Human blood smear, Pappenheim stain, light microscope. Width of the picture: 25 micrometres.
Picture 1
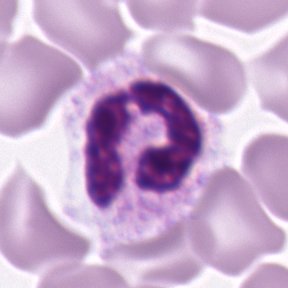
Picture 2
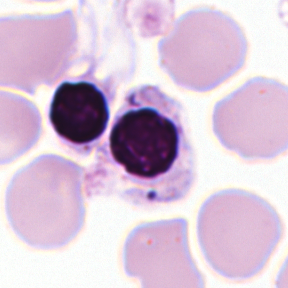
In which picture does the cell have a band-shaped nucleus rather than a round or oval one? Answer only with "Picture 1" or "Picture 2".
Picture 1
